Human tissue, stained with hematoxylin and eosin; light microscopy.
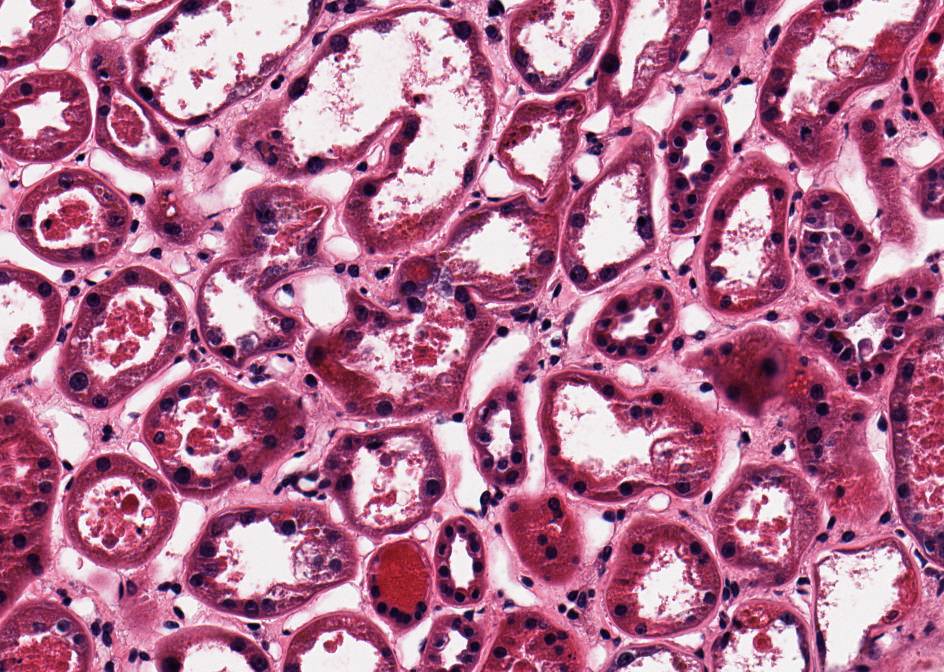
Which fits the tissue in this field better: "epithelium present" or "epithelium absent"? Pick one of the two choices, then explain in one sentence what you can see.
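Epithelium present. The tubular epithelial nuclei are round and dark-staining.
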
